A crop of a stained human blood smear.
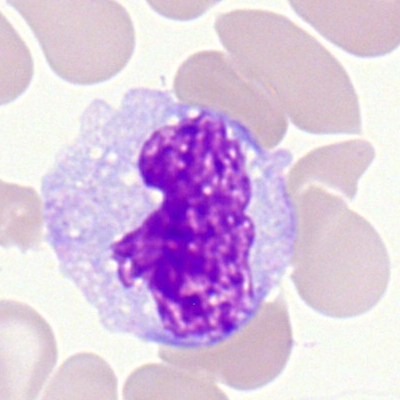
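Monocyte, the central cell in a stained human blood smear. Its outline is irregular, with a slightly frayed, ruffled edge. The nucleus is irregular and folded, with a notch cut into its left side, and no nucleoli are visible in it. Several small clear vacuoles are scattered through the cytoplasm.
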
